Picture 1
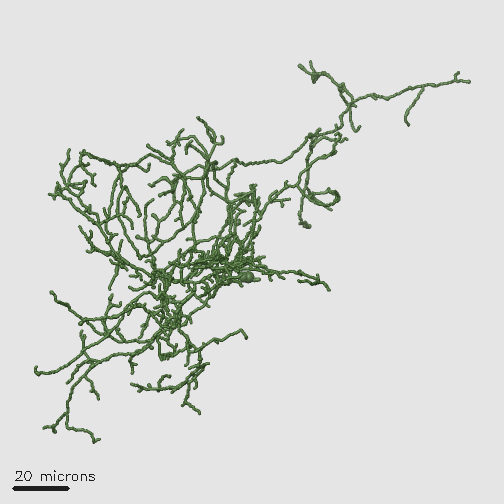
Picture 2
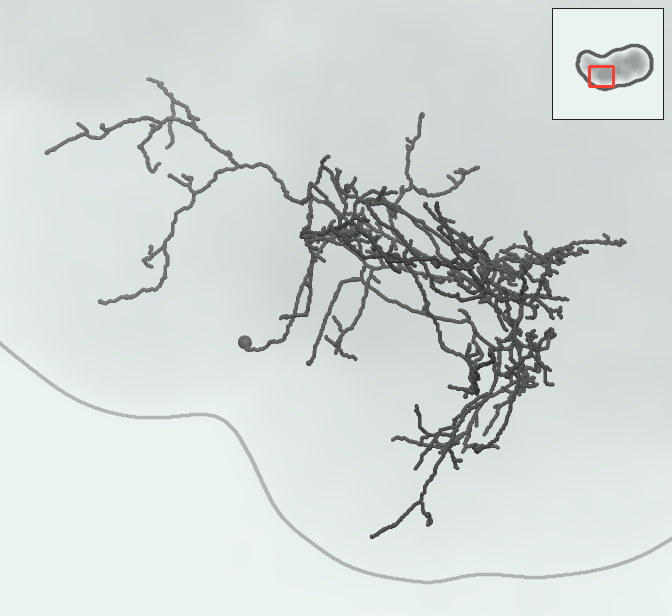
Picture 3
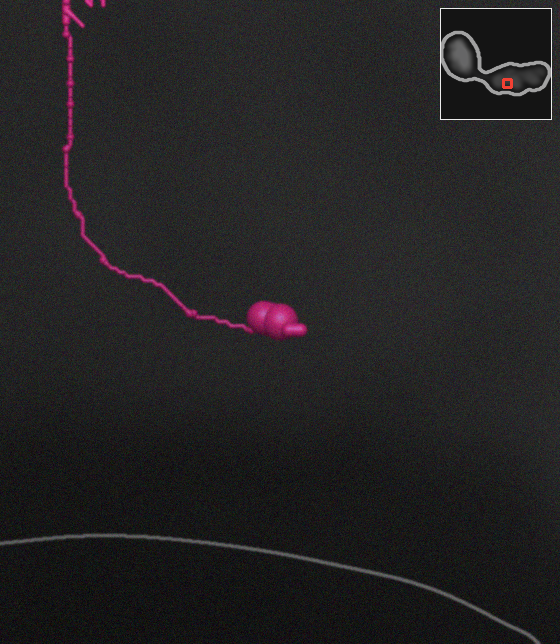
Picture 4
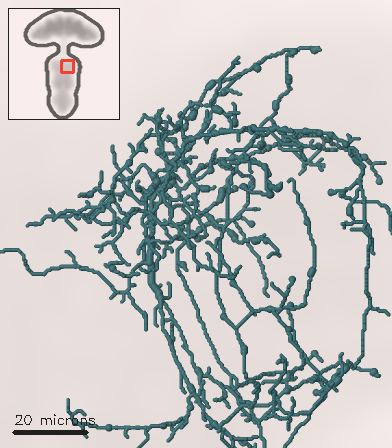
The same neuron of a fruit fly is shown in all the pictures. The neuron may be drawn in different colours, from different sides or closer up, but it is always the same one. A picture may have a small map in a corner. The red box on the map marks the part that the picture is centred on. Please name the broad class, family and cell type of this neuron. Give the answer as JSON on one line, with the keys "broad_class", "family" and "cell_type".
{"broad_class": "nerve-cord intrinsic neuron", "family": "hemilineage 12A", "cell_type": "IN12A031"}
